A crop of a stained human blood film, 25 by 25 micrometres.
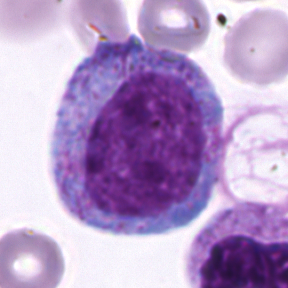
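Promyelocyte in a stained smear of human peripheral blood: the nucleated cell at the centre. The nucleus occupies most of the cell, leaving a moderate rim of cytoplasm. Chromatin is finely stippled, without coarse dark clumps. The cytoplasm stains blue and contains scattered fine purple granules.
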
